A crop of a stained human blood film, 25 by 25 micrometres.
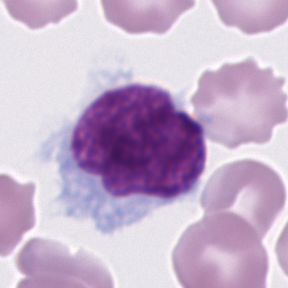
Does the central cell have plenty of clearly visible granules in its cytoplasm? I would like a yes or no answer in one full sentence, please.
No, no granules can be seen in the cytoplasm of this cell.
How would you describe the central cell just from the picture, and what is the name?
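Cytoplasm pale sky-blue, edge ragged with fine wispy projections. Rim wider on left and lower sides than on upper right. Nucleus about 12 by 10 micrometres, outline irregular with an inward fold rather than round. Hairy cell.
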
